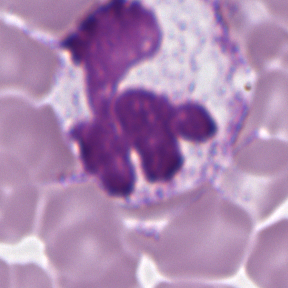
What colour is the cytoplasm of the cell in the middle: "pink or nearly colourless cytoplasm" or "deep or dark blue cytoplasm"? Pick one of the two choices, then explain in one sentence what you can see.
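Pink or nearly colourless cytoplasm. The cytoplasm is pale and nearly colourless.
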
